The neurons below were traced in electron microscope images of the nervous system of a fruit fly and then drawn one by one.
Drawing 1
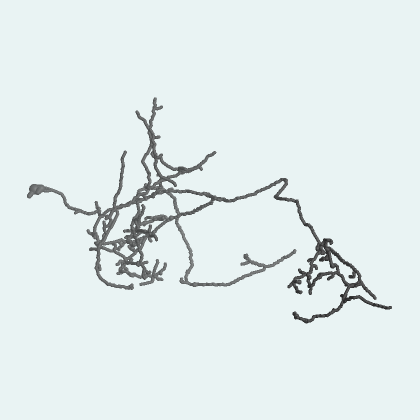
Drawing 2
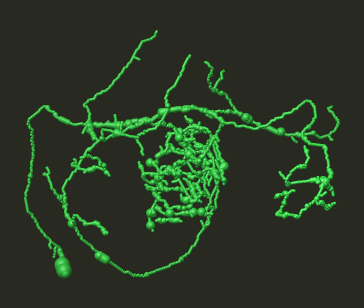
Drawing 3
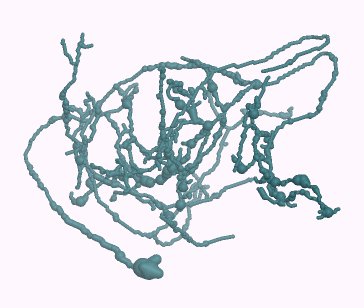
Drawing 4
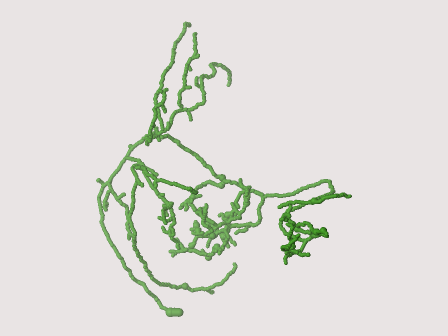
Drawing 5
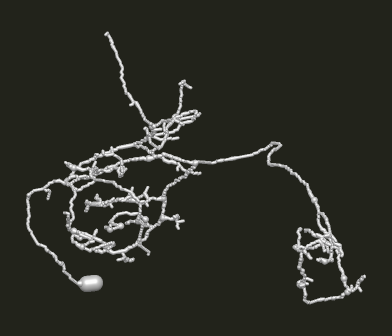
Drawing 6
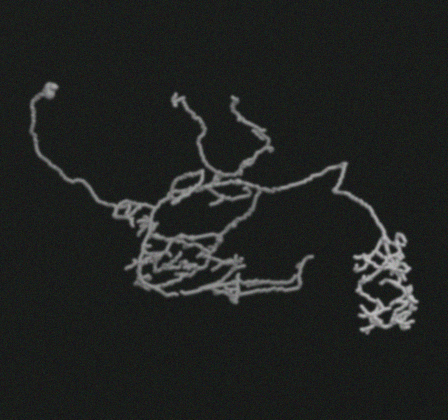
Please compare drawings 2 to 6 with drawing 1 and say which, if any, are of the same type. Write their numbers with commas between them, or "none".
5, 6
